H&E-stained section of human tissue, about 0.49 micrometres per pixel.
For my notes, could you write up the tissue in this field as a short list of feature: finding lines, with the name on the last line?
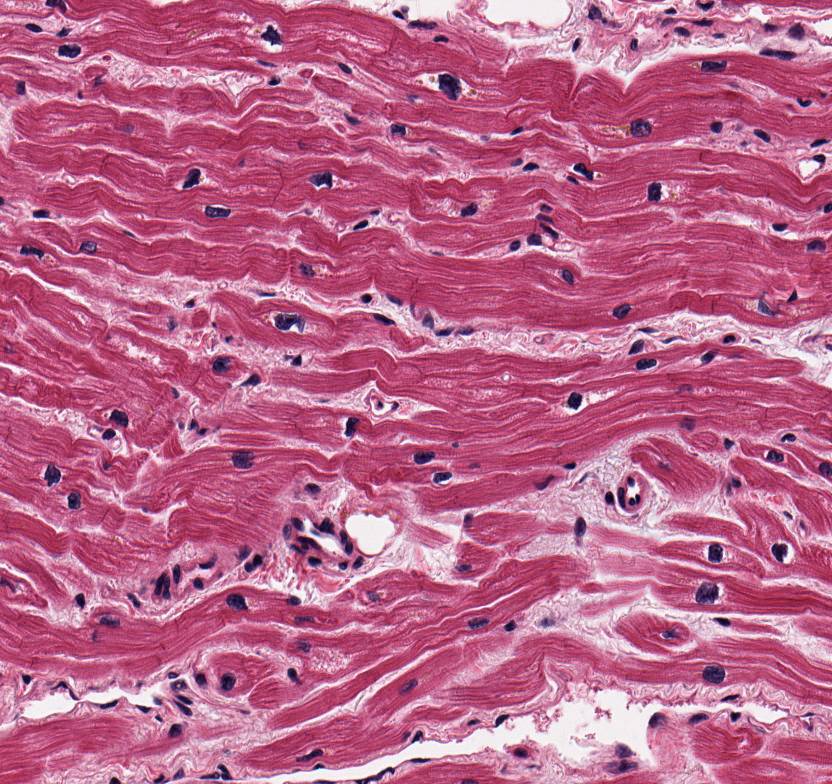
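Fibres: deep pink, filling the field
Course: mostly side to side, gently wavy
Branching: many fibres branch and join neighbours
Nuclei: single, central in fibres, not at edges
Cytoplasm: fine lengthwise fibrillar lines
Name: atrial appendage of the heart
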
